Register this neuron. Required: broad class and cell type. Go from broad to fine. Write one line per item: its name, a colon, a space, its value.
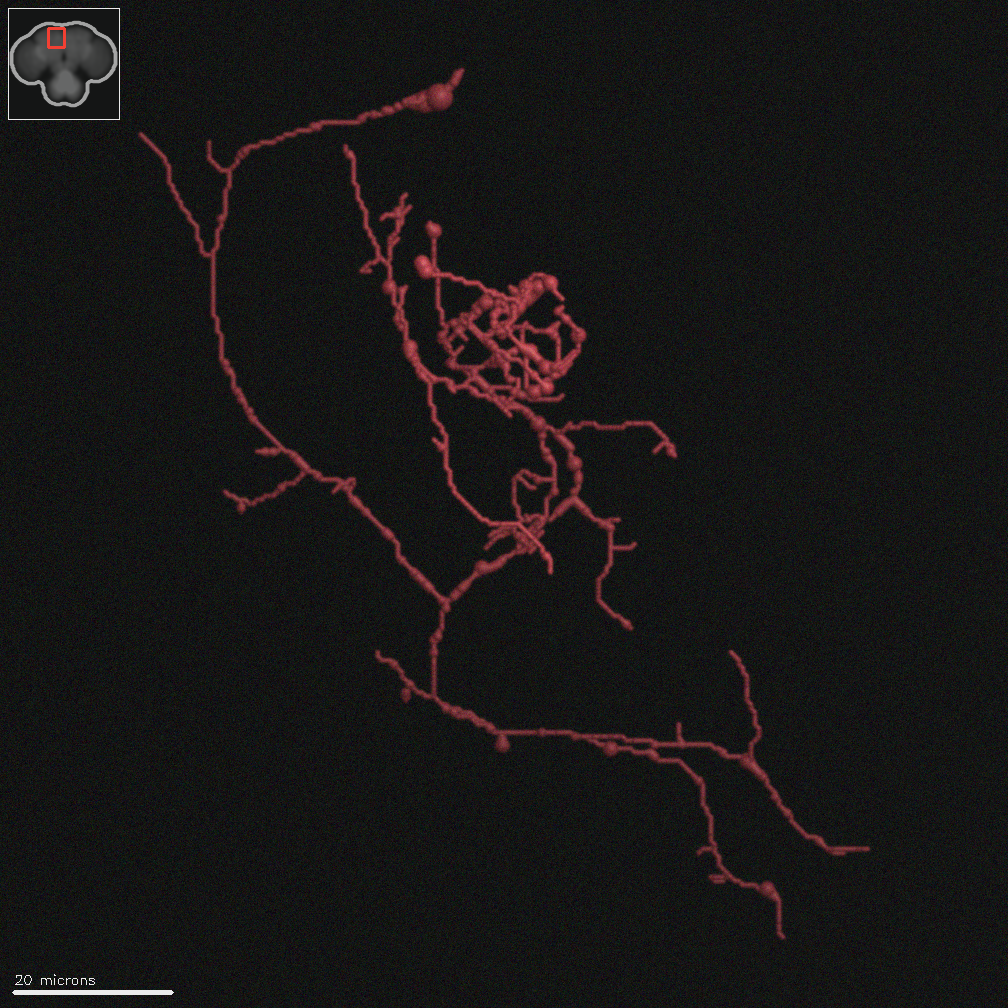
broad class: central-brain intrinsic neuron
cell type: CB1532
